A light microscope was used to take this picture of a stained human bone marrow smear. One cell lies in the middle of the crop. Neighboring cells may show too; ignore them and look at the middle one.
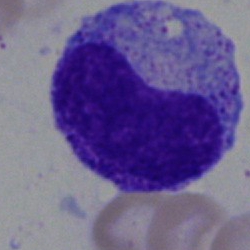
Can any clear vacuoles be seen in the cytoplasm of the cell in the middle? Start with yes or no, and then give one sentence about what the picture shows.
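Yes. A single small clear vacuole lies near the top of the cytoplasm.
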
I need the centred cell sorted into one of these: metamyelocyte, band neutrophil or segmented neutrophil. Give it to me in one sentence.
At the center of the crop sits a metamyelocyte.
